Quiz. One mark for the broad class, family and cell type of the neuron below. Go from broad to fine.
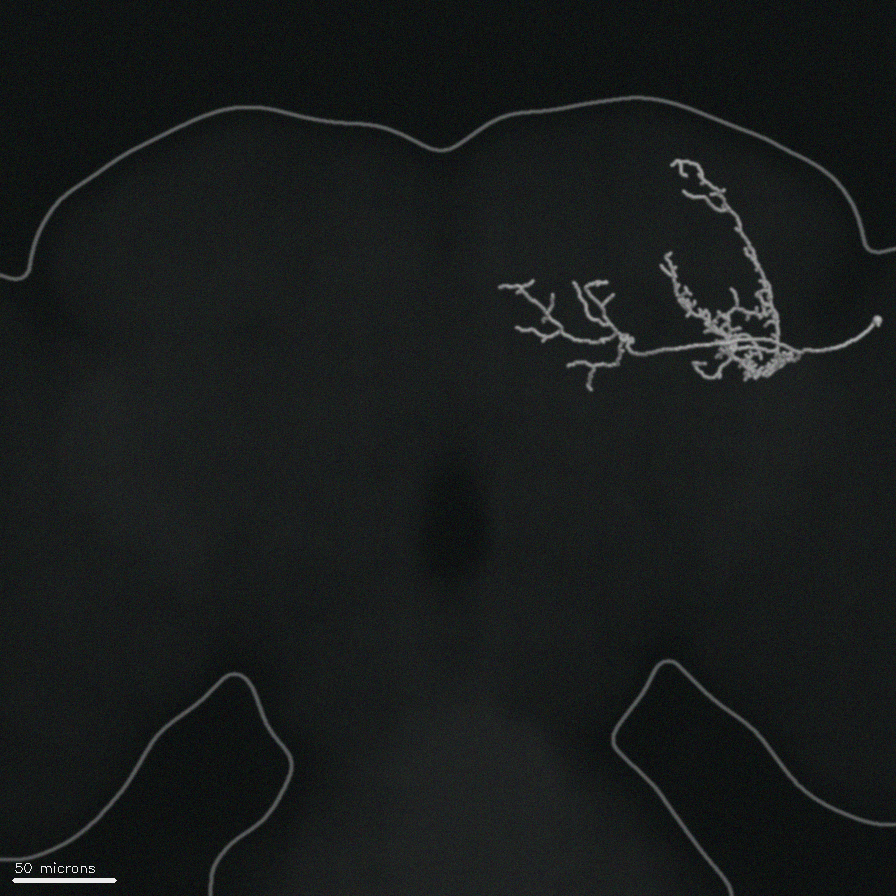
central-brain intrinsic neuron; hemilineage SLPav1_medial; PLP064_a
